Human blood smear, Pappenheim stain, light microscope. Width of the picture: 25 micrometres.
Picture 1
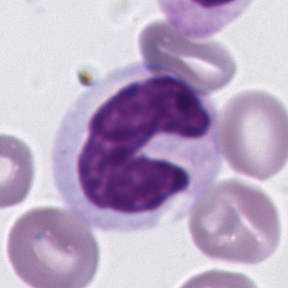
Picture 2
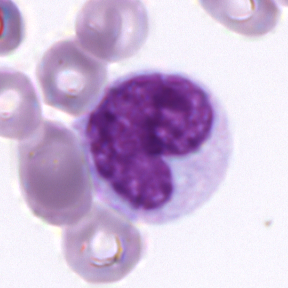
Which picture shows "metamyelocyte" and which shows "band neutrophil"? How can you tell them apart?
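In picture 1 is the band neutrophil, and in picture 2 the metamyelocyte. Both have a round, smooth outline. The band neutrophil's nucleus is bent into a C that opens to the right, with cytoplasm filling the space inside the curve, while the metamyelocyte's nucleus is kidney-shaped, its notch facing the lower right.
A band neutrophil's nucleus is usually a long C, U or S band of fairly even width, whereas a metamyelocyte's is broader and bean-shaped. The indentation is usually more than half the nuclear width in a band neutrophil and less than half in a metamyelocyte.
The band neutrophil's chromatin is dense and dark purple, and its pale lilac-grey cytoplasm shows no distinct granules.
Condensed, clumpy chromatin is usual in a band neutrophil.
The metamyelocyte, about 14 micrometres across, shows no coarse or brightly coloured granules, and red cells press along its left side.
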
